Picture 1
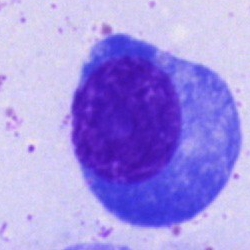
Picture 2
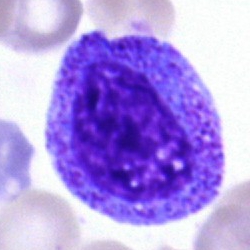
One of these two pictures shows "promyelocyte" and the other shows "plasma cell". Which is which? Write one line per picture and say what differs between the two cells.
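Picture 1: plasma cell. No granules are visible in the cytoplasm.
Picture 2: promyelocyte. Numerous fine purple granules fill the cytoplasm.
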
